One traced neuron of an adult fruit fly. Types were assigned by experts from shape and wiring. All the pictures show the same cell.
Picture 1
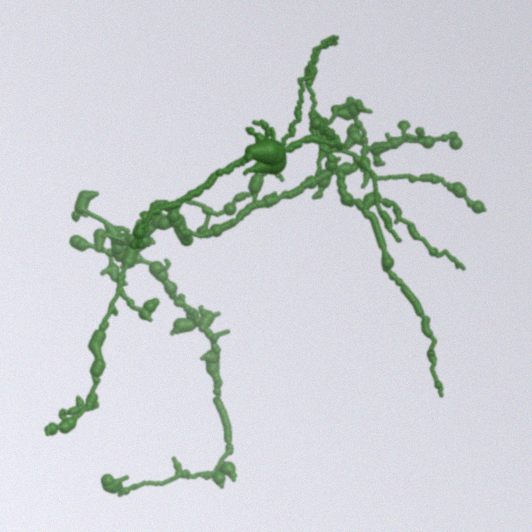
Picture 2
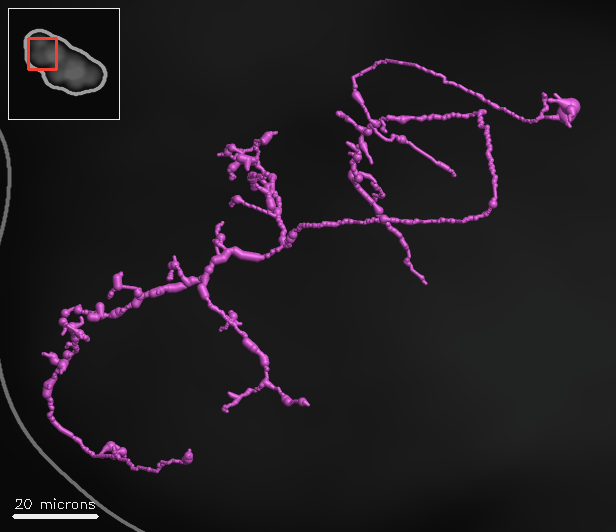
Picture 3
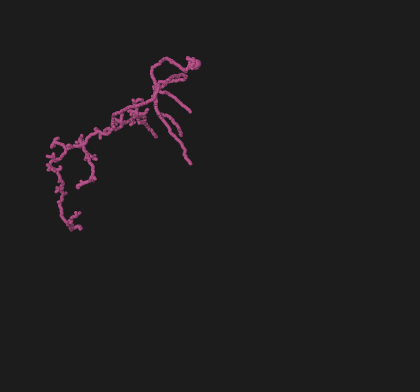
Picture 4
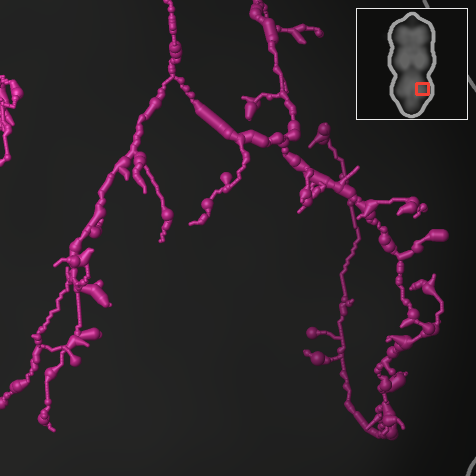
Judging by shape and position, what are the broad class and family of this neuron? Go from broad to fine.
nerve-cord intrinsic neuron; hemilineage 19A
